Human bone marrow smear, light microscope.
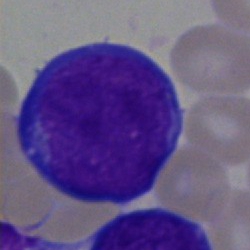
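Blast shown centrally: a round cell with no granules in its cytoplasm. Near its left edge lies a paler area within the cell. A few tiny projections extend from the outline at the top and on the right.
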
